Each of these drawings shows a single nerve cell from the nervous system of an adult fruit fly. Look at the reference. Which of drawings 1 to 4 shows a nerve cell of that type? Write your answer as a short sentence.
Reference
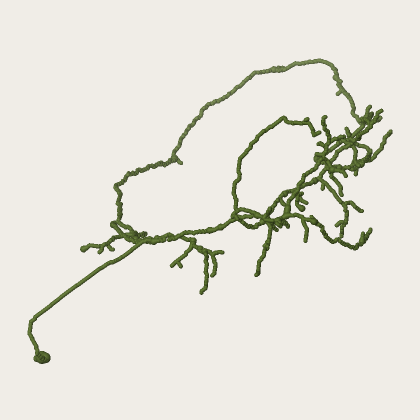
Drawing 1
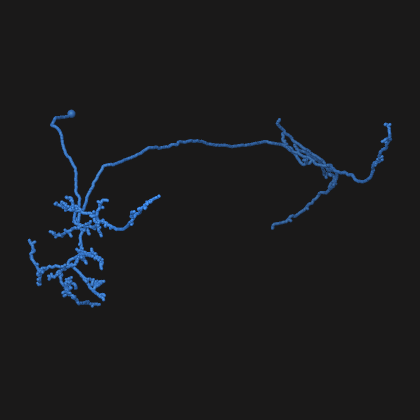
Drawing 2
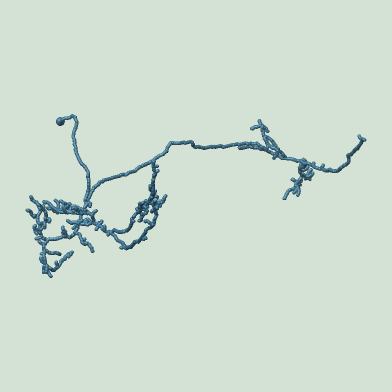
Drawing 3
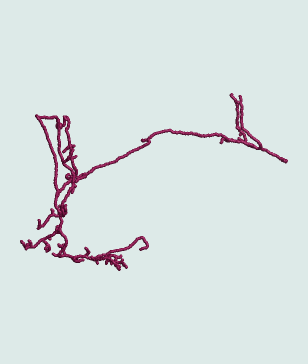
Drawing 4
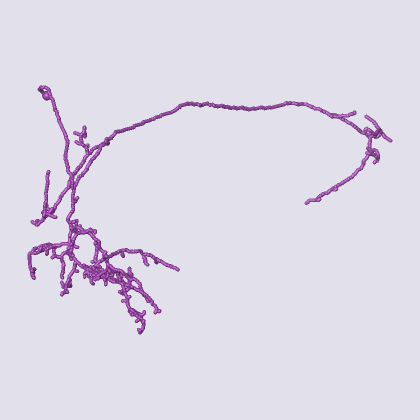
Drawing 4 shows a nerve cell of the same cell type.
